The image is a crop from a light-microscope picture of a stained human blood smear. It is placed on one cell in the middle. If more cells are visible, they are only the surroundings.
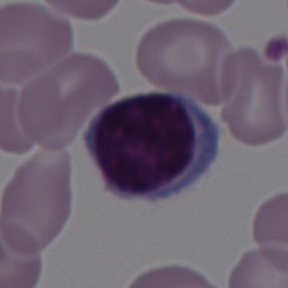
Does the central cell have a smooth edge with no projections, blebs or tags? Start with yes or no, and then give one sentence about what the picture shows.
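Yes. The cell's outline is smooth, without projections.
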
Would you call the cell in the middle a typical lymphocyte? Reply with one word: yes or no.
yes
